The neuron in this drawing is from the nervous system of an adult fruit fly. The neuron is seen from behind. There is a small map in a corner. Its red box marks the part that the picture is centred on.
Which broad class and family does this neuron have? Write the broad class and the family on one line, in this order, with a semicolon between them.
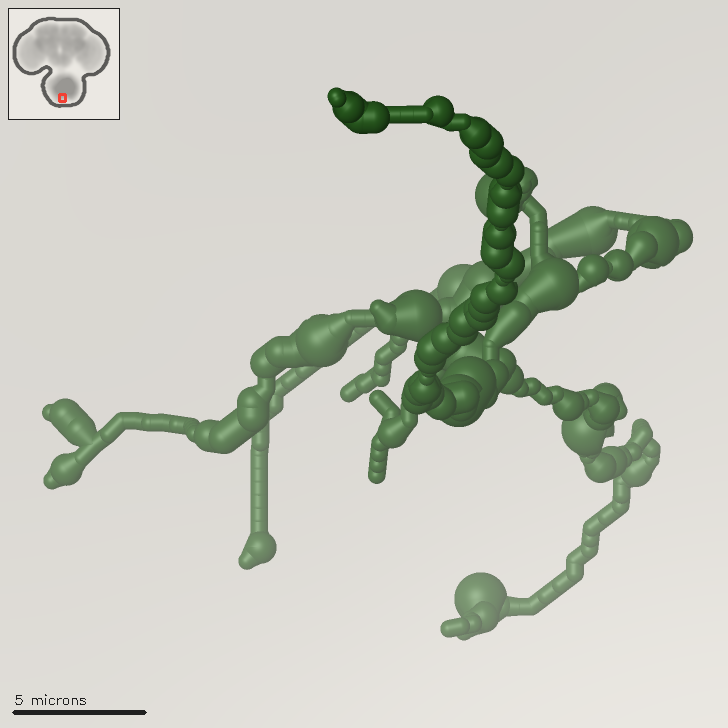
sensory neuron entering the nerve cord; class mechanosensory tactile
